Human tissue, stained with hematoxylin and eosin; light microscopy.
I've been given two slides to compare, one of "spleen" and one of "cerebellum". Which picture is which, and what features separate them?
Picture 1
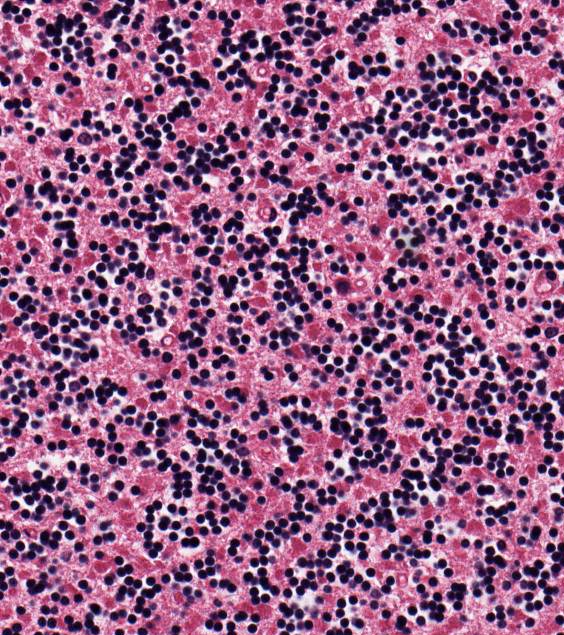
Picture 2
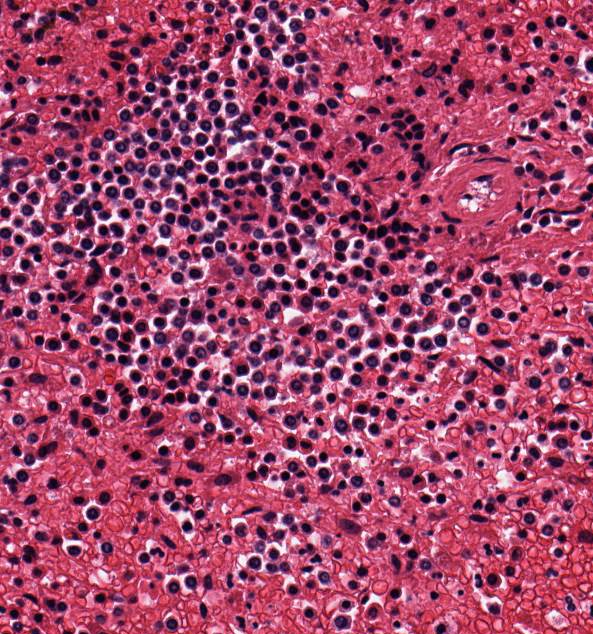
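The first picture is cerebellum, and the second is spleen. In the first, notice how densely packed cells cover the field evenly, without layers or compartments; nearly all have small, round, uniformly dark purple nuclei with little or no cytoplasm, and irregular pale pink patches without nuclei lie scattered among them. The second is mixed: a dense sheet of small dark round nuclei fills the centre and upper left, surrounded by pinker areas crowded with red cells, and a small thick-walled arteriole with a narrow lumen sits at the upper right.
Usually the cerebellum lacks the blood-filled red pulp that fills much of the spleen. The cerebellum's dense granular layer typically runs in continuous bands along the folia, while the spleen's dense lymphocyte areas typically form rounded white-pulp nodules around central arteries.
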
